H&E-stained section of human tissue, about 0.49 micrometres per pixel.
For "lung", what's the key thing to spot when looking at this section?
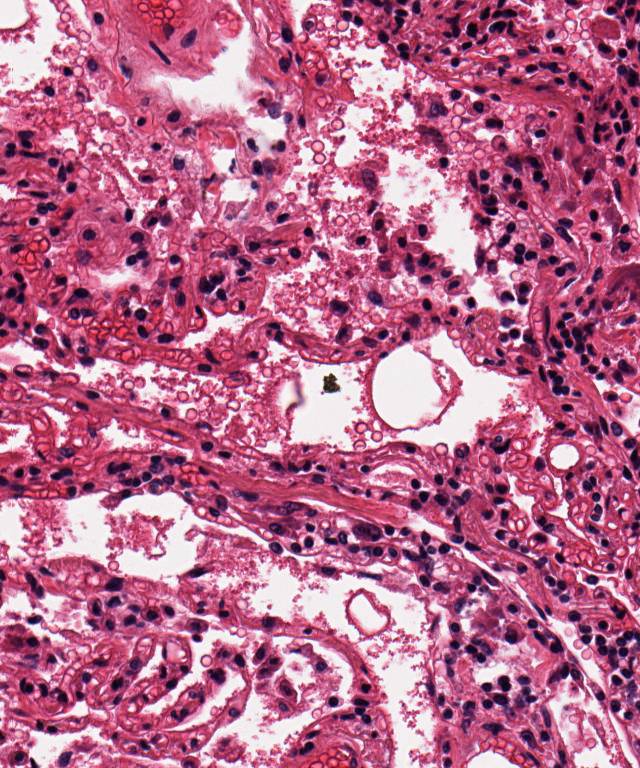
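The section is lung.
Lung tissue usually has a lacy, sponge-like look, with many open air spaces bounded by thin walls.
The partitions seen in this field fit the walls of that pattern. Small vessels within the partitions, notably at the upper left, are packed with red blood cells. A band of pink fibrous tissue with elongated nuclei crosses the middle of the field, from the left side down towards the lower right. A single small dark brown-black pigment particle lies free in a space at the centre of the field. No fat cells are present anywhere in the field.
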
